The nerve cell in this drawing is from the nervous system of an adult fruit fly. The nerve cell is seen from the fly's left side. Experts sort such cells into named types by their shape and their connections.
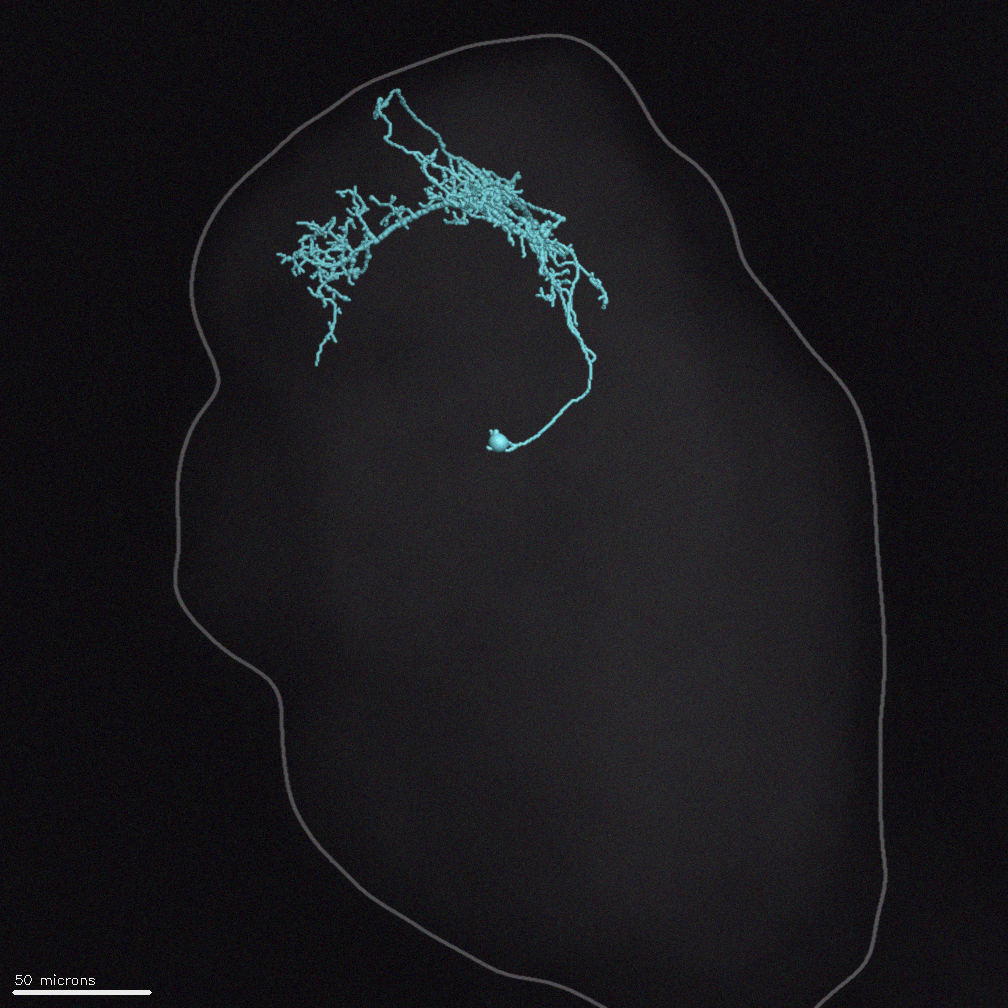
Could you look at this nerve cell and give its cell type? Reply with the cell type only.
SIP090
